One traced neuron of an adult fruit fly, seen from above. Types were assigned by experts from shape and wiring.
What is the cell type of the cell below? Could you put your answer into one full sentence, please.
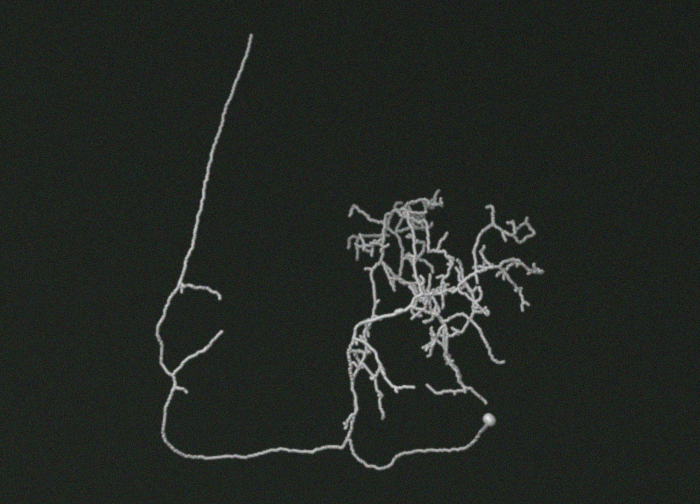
This neuron belongs to the cell type AN19B044.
